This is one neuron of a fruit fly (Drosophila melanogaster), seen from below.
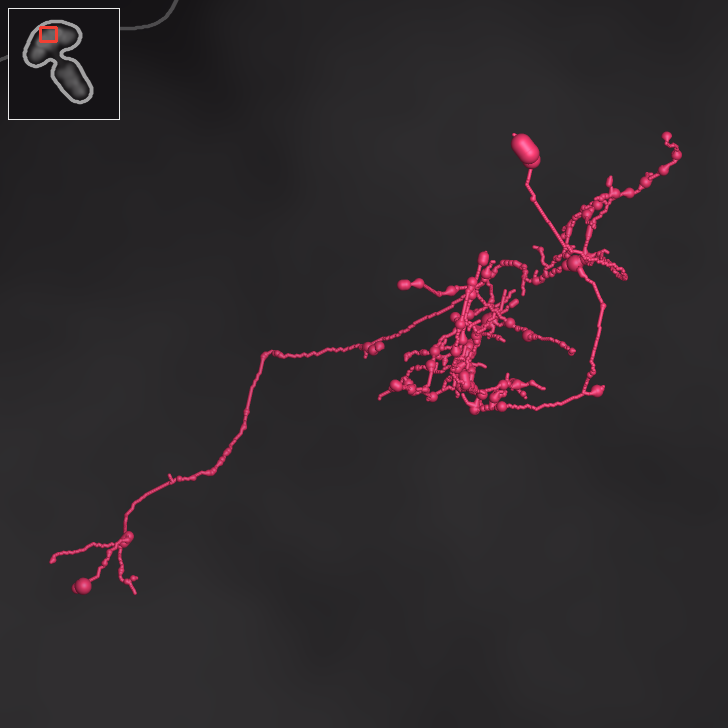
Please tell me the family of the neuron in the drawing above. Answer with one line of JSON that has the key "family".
{"family": "hemilineage ALv2"}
